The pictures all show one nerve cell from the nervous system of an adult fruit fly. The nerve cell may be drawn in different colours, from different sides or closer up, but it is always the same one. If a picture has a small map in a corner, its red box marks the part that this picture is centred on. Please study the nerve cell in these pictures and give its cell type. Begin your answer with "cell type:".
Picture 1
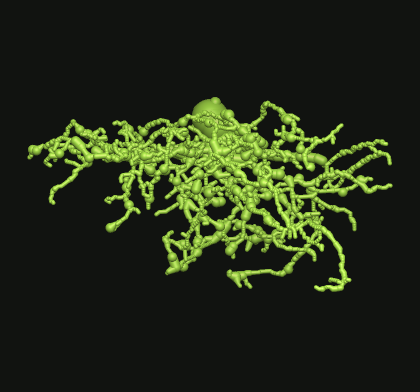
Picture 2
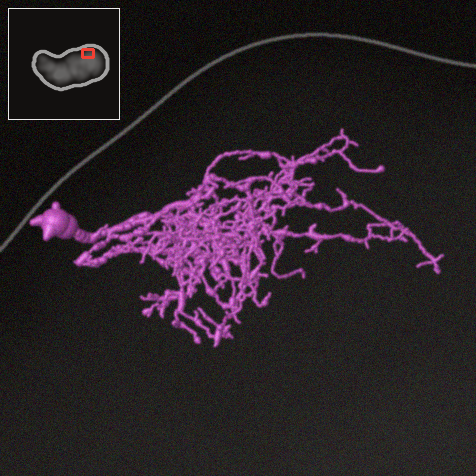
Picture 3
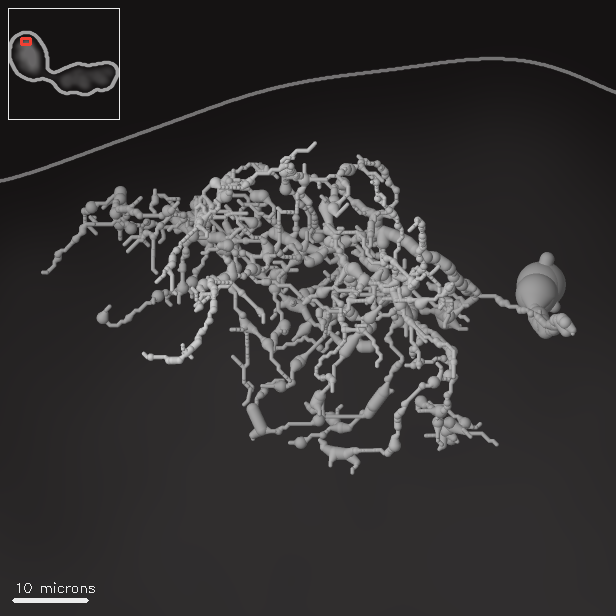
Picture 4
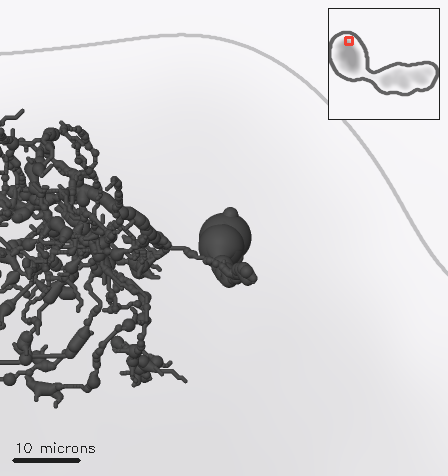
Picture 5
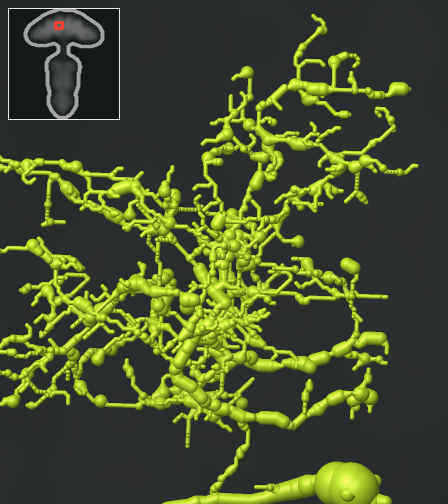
cell type: SMP535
